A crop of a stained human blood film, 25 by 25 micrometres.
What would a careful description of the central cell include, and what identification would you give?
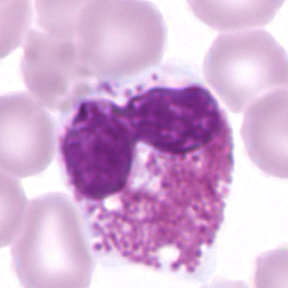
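See how the nucleus has two lobes linked by a narrower band, lying along the cell's top and left side. Its chromatin is dark purple and coarsely clumped. The outline is indistinct, with loose granules scattered past it at the upper left. That's an eosinophil.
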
